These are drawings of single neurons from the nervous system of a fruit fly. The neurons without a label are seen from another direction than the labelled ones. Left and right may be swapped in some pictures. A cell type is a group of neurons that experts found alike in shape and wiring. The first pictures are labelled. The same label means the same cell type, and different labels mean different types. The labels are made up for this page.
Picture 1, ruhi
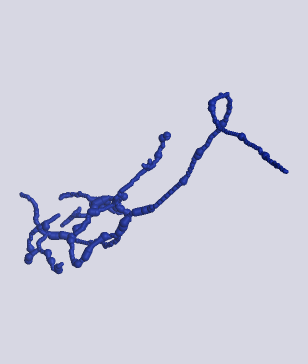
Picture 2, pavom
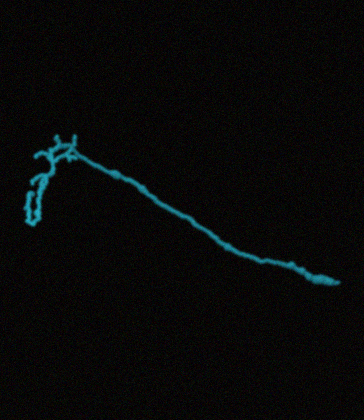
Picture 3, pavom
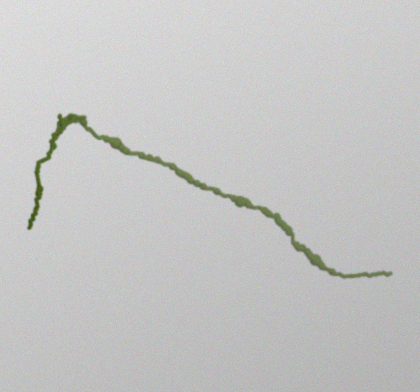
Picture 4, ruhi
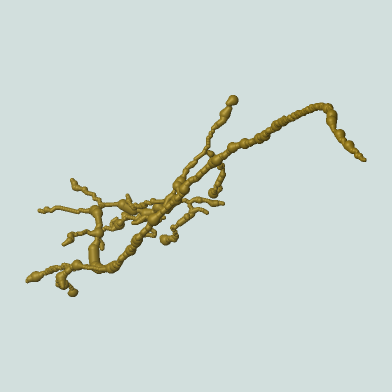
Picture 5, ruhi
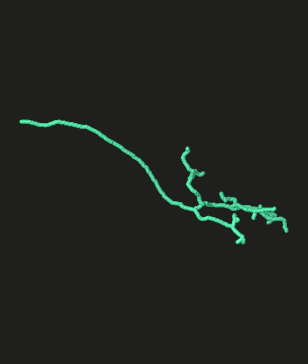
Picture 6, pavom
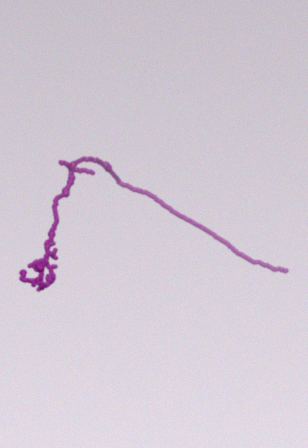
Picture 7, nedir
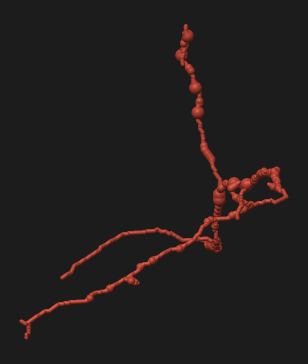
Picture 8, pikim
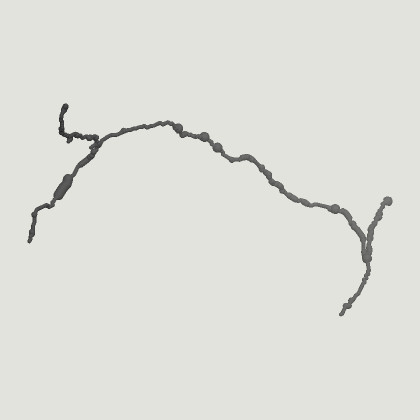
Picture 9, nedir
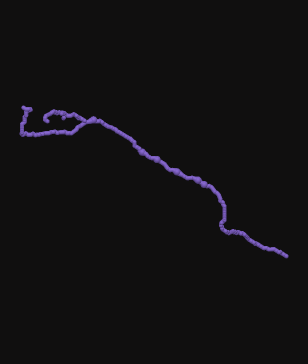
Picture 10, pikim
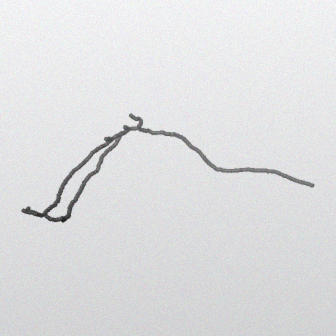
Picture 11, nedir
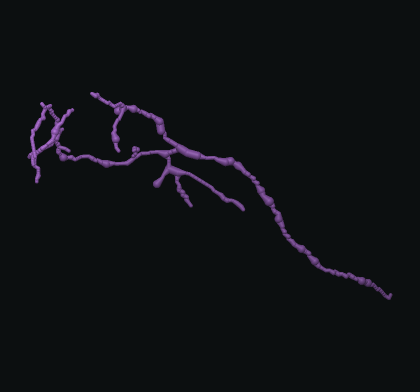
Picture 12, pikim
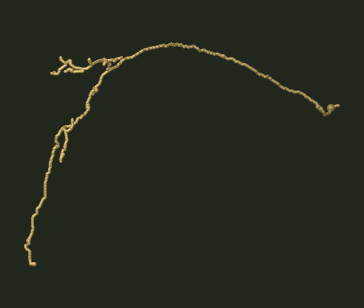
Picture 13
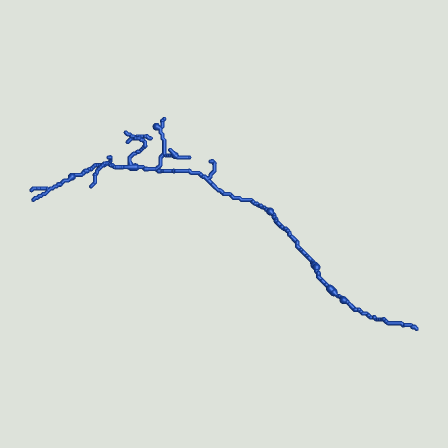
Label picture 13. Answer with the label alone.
pavom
